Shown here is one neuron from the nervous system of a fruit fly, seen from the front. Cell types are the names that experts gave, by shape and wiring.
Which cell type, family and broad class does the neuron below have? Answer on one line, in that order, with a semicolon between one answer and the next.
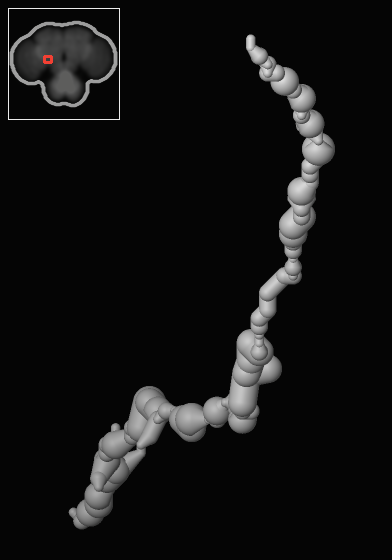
JO-A2; class mechanosensory; sensory neuron entering the brain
